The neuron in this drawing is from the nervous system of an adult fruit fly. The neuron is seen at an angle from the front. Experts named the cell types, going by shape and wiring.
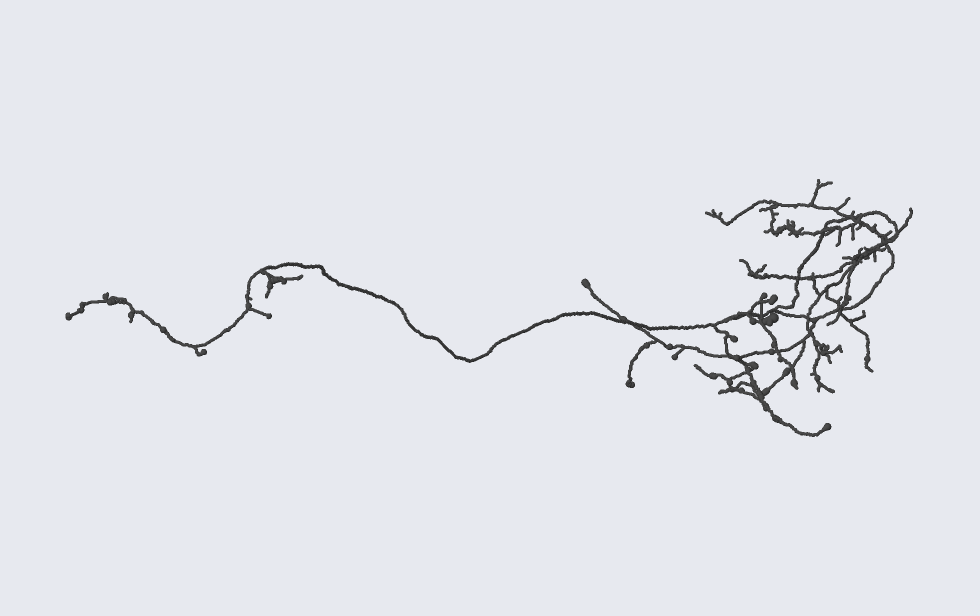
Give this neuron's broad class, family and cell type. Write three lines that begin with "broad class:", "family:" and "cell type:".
broad class: ascending neuron
family: hemilineage 12B
cell type: AN12B060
